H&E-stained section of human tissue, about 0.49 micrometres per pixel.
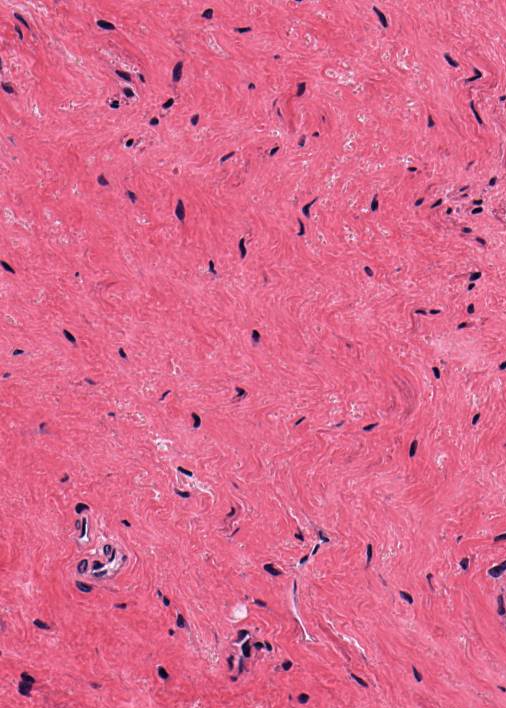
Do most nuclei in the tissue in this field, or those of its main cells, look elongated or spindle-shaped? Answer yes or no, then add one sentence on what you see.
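Yes. The nuclei are small, dark, and elongated with tapered ends, some slightly wavy.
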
